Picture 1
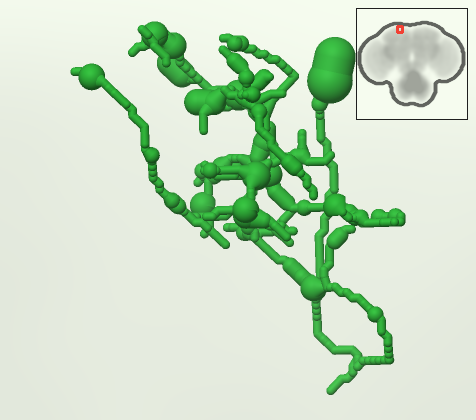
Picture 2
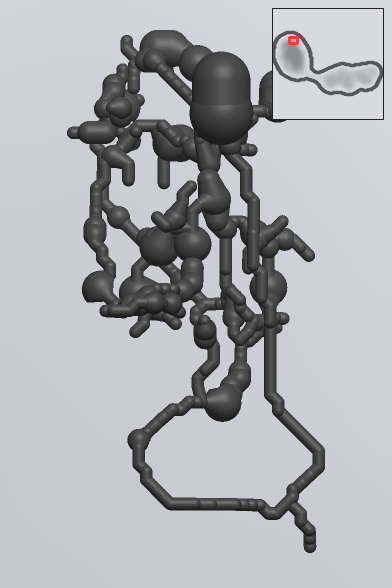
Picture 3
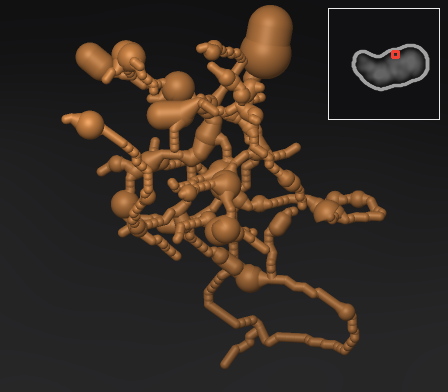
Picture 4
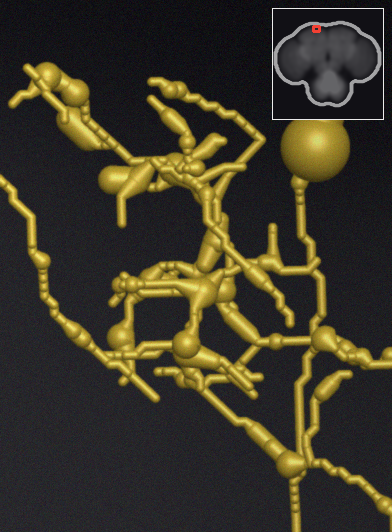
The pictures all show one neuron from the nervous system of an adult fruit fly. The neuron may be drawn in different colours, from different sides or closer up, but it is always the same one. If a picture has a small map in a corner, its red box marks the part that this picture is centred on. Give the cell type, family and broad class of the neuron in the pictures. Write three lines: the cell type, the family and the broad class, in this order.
CB1617
hemilineage SLPpm2
central-brain intrinsic neuron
